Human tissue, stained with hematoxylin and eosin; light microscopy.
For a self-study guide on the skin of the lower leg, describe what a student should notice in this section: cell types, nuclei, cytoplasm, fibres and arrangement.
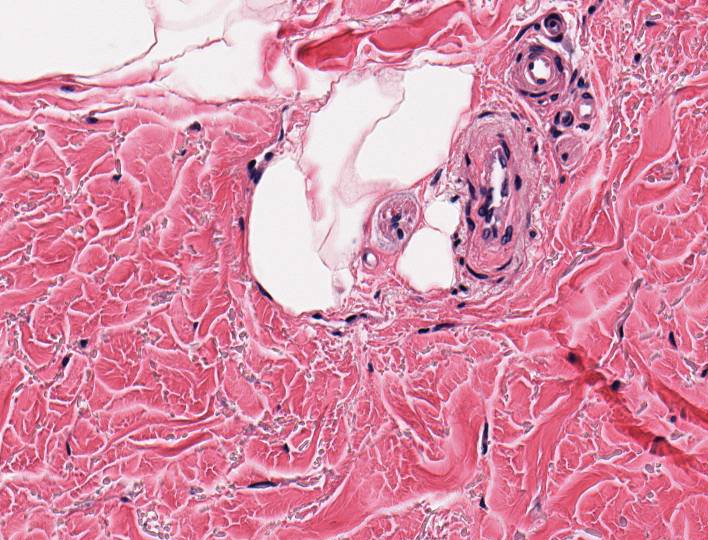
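Thick pink collagen bundles, running in many different directions, occupy most of the field. Sparse fibroblast nuclei, small, dark and elongated, are scattered among them. Near the top right corner is a small vessel whose round open lumen is ringed by a concentric layered wall. Epithelium is absent from the entire field.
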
